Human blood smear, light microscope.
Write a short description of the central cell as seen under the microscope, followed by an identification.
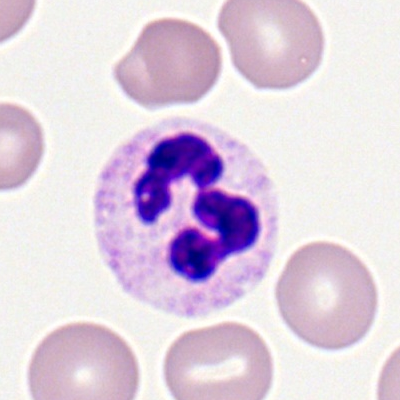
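Round, smooth outline on this one. The nucleus splits into at least three separate lobes, and I can't see any nucleoli. Fine lilac granules are scattered through the cytoplasm. It's a segmented neutrophil.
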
